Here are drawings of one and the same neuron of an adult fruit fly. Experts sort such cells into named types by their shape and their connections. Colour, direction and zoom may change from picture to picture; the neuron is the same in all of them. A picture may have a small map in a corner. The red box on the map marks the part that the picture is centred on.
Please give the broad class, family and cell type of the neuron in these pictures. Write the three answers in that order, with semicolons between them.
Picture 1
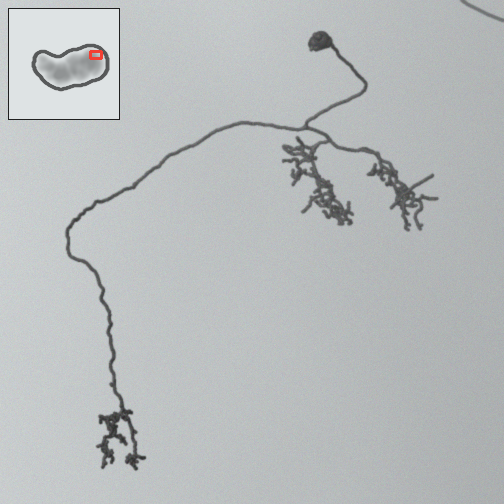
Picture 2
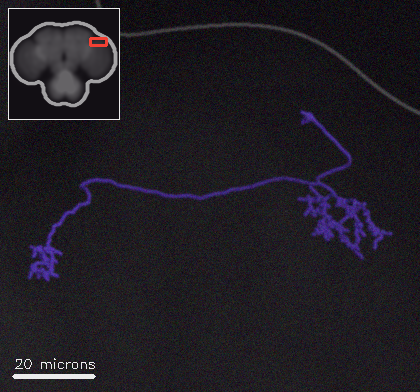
optic-lobe intrinsic neuron; Tm; Tm29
